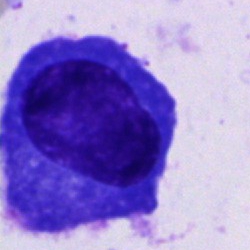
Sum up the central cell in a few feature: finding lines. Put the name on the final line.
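Chromatin: dark purple and dense, with slightly mottled lighter patches if you look closely
Cytoplasm: a deep, intense blue
Spread: widest below and to the left of the nucleus
Speckles: small pale ones in the lower part of the cytoplasm
So, what we have: a plasma cell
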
